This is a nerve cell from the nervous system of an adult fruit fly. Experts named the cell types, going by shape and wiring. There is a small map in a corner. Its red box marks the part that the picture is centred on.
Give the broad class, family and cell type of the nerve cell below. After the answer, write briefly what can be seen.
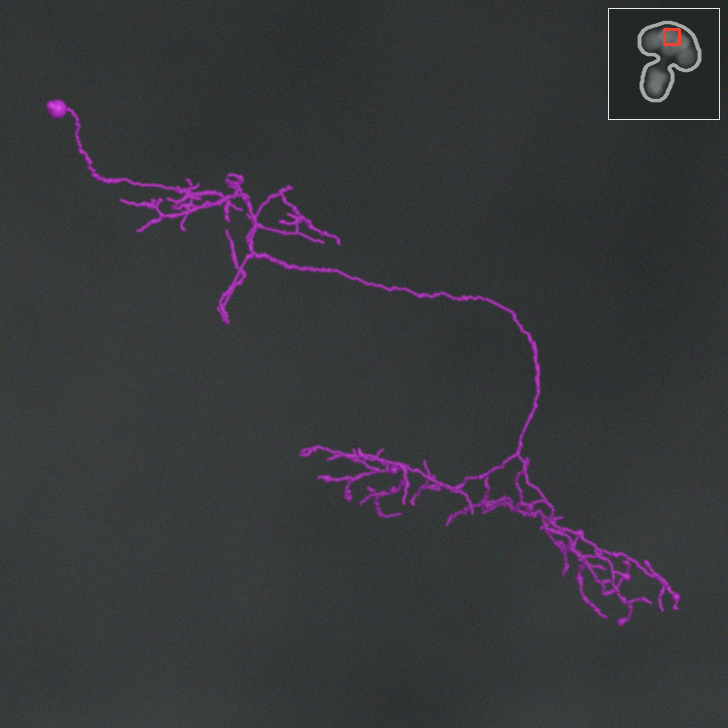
It is a central-brain intrinsic neuron. The family is hemilineage EBa1. The cell type is FB3C. The cell body can be seen at the upper left of the picture. Dozens of branch ends can be seen.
